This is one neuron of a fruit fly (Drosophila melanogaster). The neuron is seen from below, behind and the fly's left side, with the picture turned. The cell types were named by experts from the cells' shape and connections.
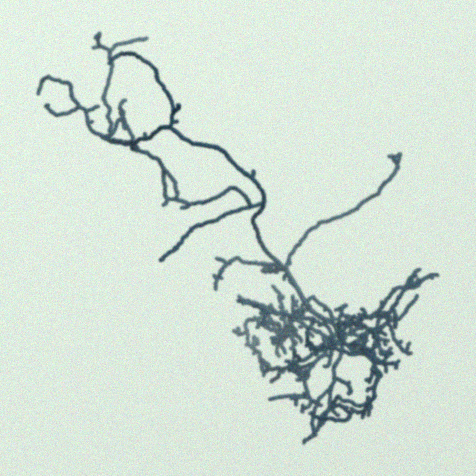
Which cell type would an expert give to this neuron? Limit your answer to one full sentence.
The type assigned to this neuron is LAL304m.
